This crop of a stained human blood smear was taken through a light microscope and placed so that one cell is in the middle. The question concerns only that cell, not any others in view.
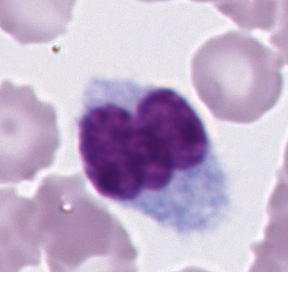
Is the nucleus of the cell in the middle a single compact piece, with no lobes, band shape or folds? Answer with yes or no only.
No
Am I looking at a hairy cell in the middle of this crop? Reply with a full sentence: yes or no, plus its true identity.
Yes, the cell in the centre is a hairy cell.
